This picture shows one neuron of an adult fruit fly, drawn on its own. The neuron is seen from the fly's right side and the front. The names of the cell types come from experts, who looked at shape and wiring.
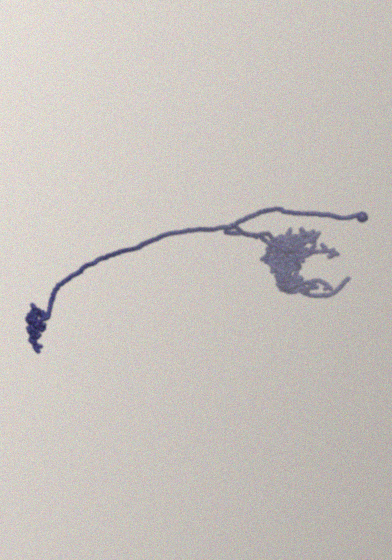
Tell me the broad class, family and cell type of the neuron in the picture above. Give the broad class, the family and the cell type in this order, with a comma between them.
central-brain intrinsic neuron, hemilineage VLPa2, PVLP037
